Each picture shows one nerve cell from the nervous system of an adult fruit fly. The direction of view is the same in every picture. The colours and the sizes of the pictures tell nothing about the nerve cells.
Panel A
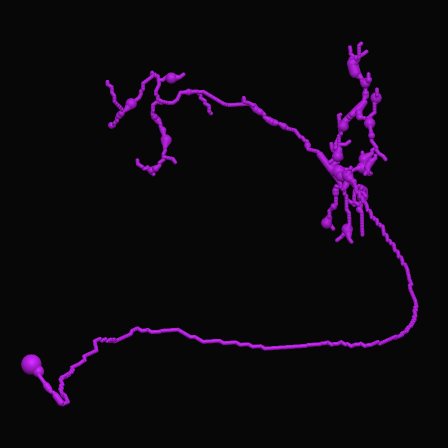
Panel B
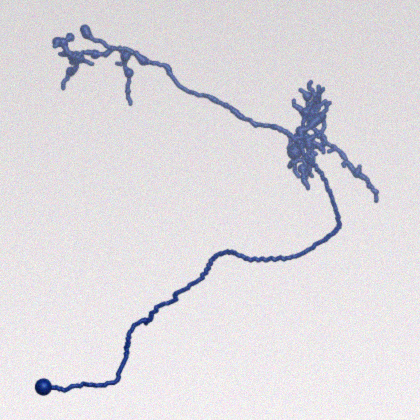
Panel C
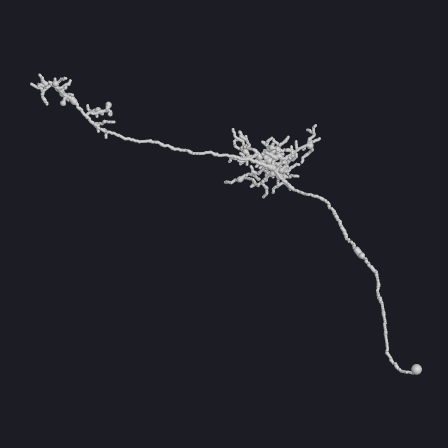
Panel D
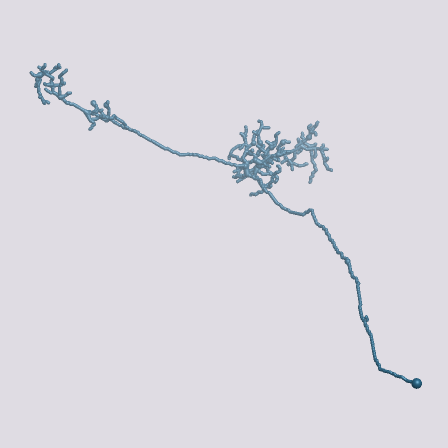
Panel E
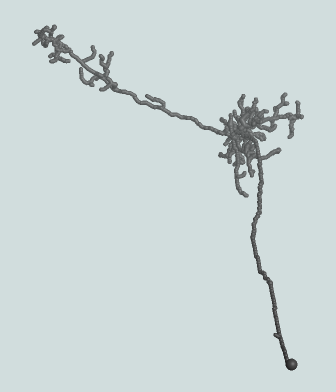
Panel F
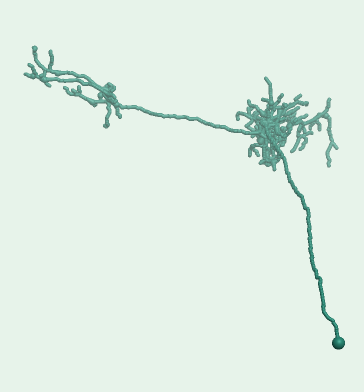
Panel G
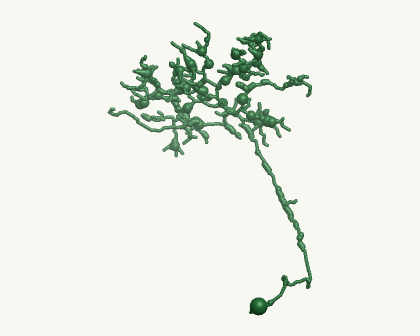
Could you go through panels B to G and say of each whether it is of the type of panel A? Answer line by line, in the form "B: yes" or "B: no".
B: yes
C: yes
D: yes
E: yes
F: yes
G: no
